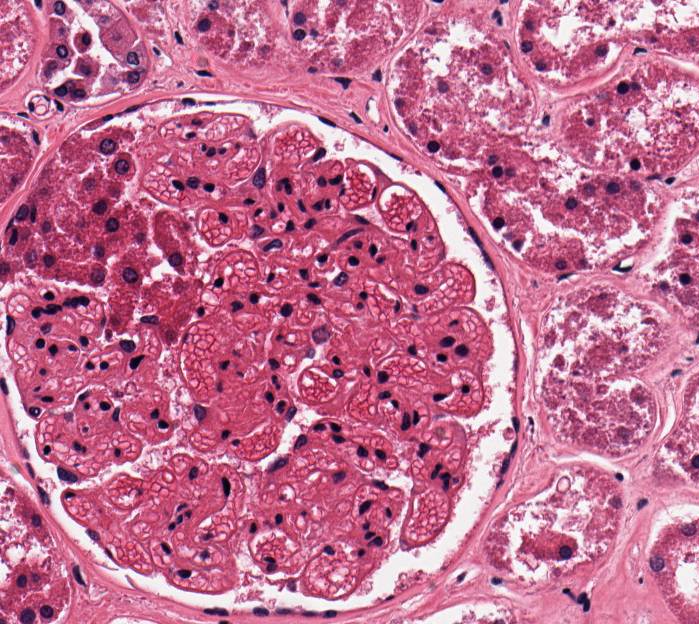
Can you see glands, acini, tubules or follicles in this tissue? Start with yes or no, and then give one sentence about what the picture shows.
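Yes. A single large round glomerulus fills the left and centre of the field, ringed by tubules.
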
